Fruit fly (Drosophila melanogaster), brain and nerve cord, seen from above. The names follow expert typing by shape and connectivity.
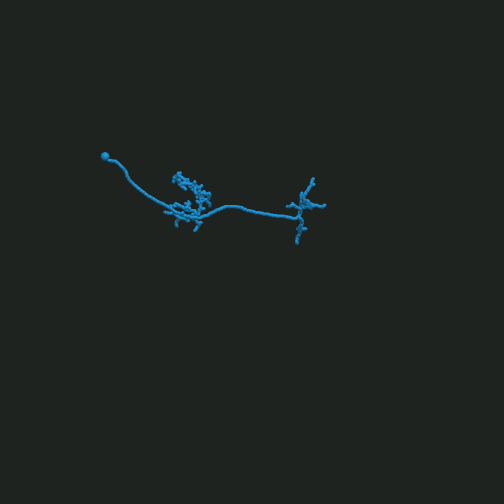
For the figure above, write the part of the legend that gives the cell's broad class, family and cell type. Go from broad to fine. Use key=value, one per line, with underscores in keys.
broad_class=central-brain intrinsic neuron
family=hemilineage AOTUv3_ventral
cell_type=LAL094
